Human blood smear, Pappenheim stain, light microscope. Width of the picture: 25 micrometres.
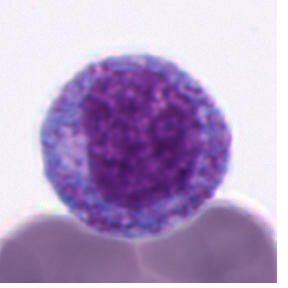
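Promyelocyte, central cell, peripheral blood smear. Outline round and smooth, about 16 micrometres across. Chromatin finely granular, no large dark clumps. Fine purple-red granules scattered through the cytoplasm. Paler cytoplasmic area beside the nucleus, left side.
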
